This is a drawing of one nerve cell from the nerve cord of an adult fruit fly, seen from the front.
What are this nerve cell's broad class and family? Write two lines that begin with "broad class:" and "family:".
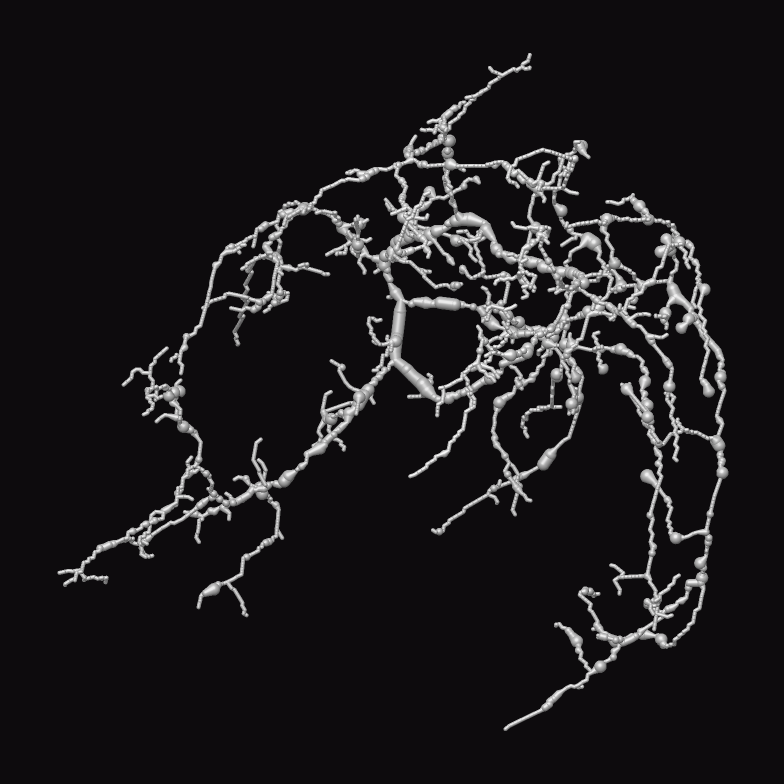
broad class: nerve-cord intrinsic neuron
family: hemilineage 03A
